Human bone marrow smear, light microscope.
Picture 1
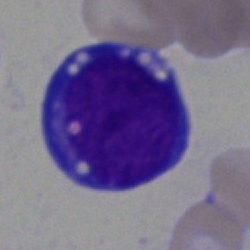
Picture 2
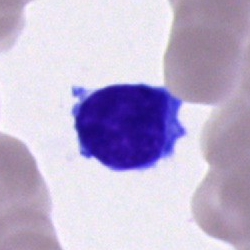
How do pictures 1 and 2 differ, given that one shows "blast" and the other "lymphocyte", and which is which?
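The blast is shown in picture 1 and the lymphocyte in picture 2. The blast is round and smooth in outline, with finely textured purple chromatin inside a thin deep-blue rim of cytoplasm that holds no visible granules. Several small, clear, round vacuoles lie along its edge, mostly at the upper and left margins. The lymphocyte is roughly round and slightly wider than tall, with small ragged projections at the upper left and along the right side. Its chromatin is dense and deep purple-blue throughout, without a visible nucleolus, and its cytoplasm is only a scant blue rim, mostly at the right edge, with no granules.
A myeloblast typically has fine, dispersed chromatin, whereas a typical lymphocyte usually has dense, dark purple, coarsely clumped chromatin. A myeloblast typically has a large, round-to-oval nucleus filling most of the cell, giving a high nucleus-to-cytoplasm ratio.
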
